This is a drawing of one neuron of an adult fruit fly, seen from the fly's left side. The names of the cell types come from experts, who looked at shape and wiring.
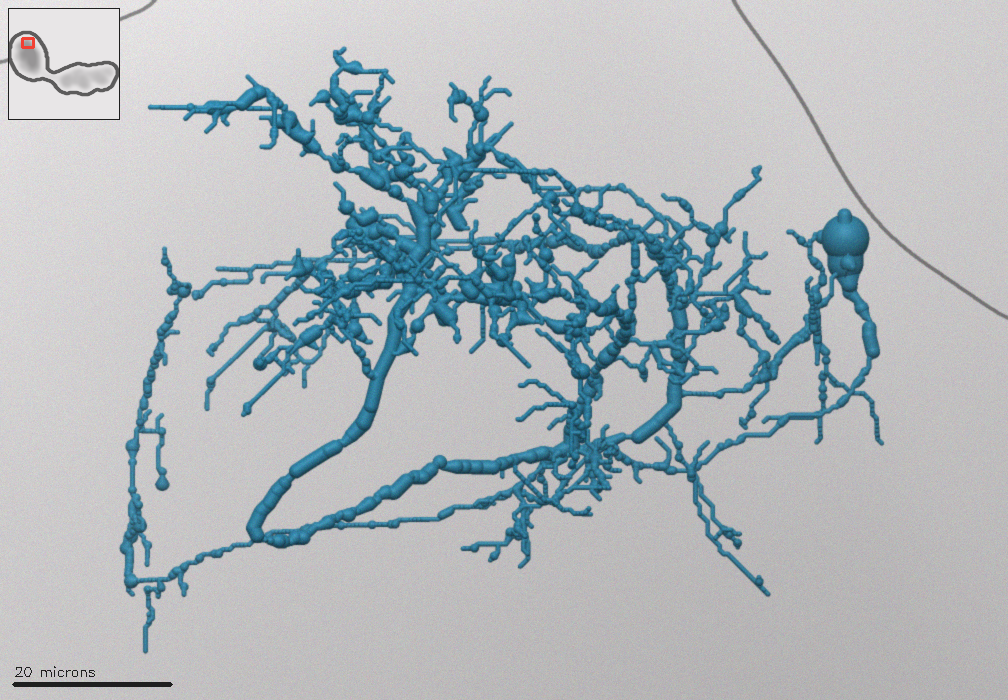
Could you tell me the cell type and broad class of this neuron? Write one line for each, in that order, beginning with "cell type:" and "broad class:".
cell type: SMP234
broad class: central-brain intrinsic neuron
